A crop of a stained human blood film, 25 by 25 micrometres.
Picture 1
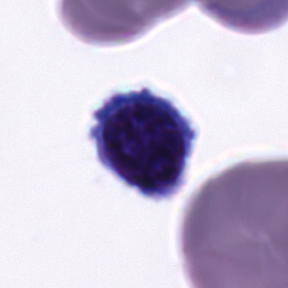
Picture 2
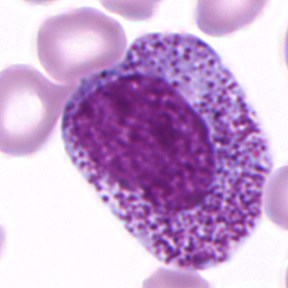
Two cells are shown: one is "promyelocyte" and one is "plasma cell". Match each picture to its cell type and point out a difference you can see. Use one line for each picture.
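Picture 1 is a plasma cell. The cell outline is roughly round with a finely ragged edge.
Picture 2 is a promyelocyte. The cell has a smooth, rounded-oblong outline without surface projections.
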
